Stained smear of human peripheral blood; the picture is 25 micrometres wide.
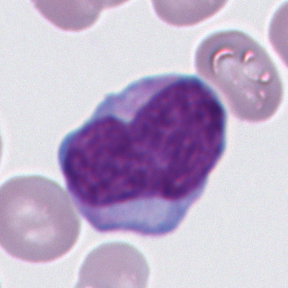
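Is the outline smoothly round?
No, irregular and somewhat angular.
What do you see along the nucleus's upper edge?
A notch, giving a partly two-lobed look.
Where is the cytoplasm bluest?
Along the outer edge, deeper than near the nucleus.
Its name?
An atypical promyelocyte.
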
